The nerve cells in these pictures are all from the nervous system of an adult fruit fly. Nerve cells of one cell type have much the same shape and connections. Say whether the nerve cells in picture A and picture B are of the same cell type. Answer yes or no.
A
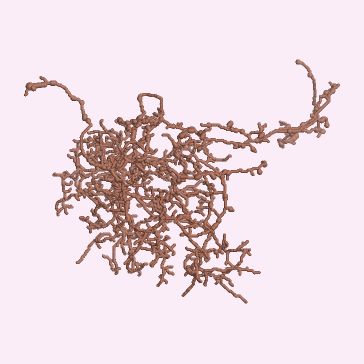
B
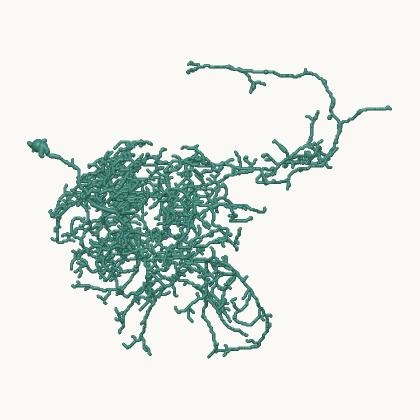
yes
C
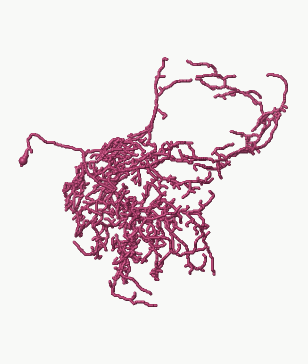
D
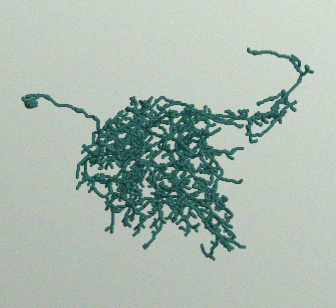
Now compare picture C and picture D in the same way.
no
